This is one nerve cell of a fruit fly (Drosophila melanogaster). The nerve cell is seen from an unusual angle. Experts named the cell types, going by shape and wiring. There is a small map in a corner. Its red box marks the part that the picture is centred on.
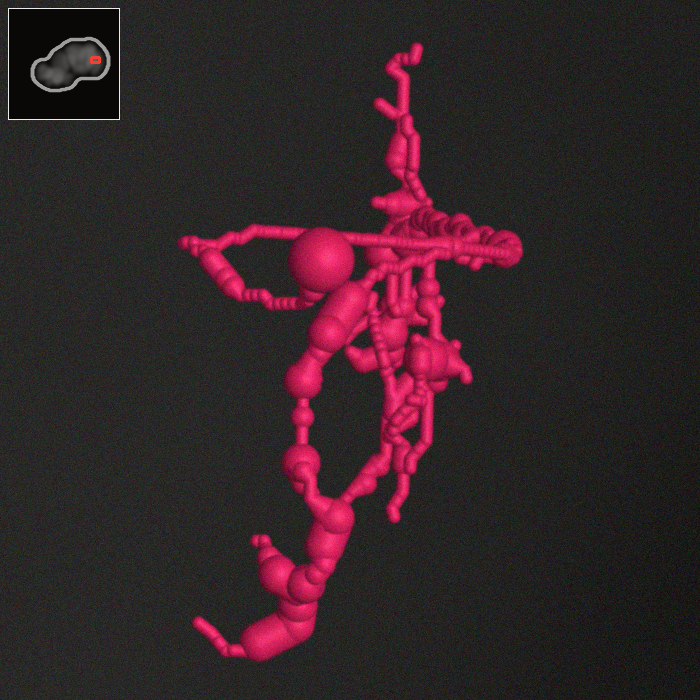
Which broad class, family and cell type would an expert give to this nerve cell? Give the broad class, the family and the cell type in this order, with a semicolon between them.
optic-lobe intrinsic neuron; T; T5c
